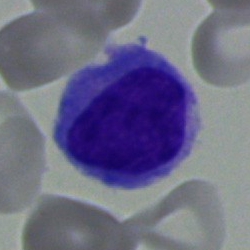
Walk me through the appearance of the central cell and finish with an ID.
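You'll notice it's roughly round, though the edge is a little uneven, and a small knob-like projection sticks out from the top. The cytoplasm has stained blue and shows no granules. It's a monocyte.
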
